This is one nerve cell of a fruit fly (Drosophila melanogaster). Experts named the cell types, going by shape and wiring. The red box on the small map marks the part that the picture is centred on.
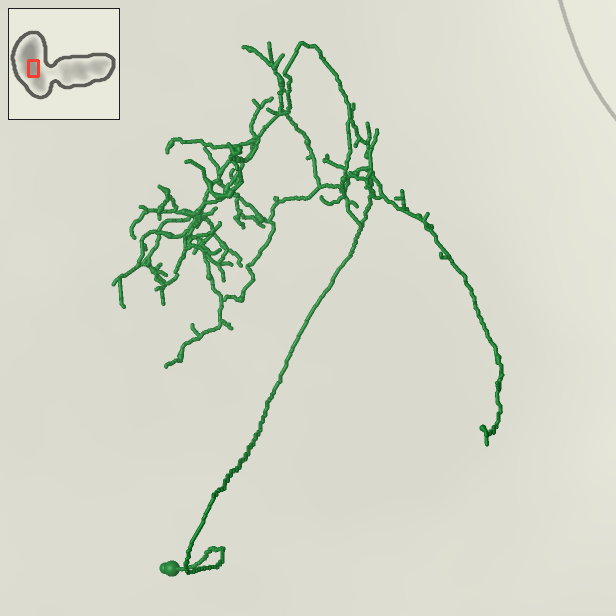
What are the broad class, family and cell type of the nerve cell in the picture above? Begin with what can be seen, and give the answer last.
It is in the brain and does not reach the nerve cord. The cell body is at the lower left of the picture. The picture shows dozens of branch ends. Its broad class is central-brain intrinsic neuron. Its family is hemilineage SLPav2. Its cell type is SLP089.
